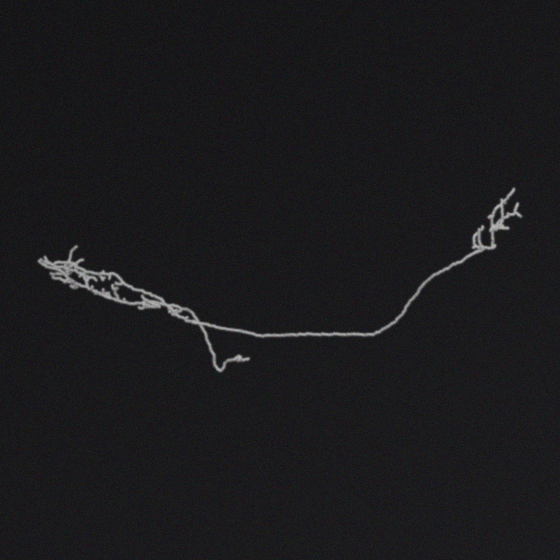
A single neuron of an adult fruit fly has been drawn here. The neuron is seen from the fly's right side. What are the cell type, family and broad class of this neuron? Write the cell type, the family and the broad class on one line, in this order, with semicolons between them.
AN16B078_d; hemilineage 16B; ascending neuron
